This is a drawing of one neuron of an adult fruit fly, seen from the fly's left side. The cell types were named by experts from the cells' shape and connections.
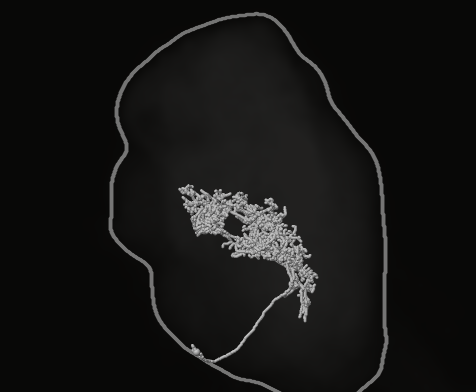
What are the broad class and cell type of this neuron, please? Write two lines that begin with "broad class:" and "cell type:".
broad class: central-brain intrinsic neuron
cell type: CB0677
